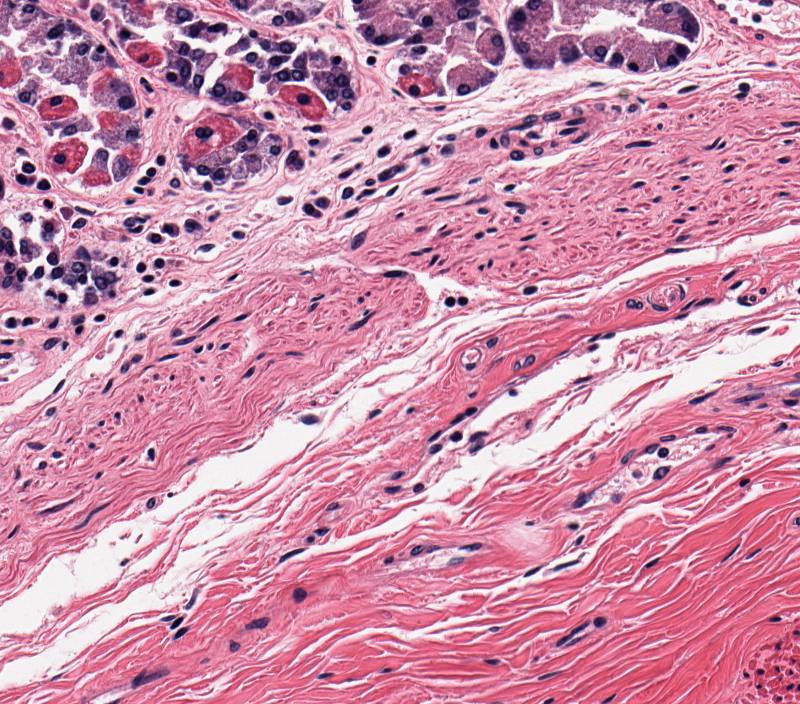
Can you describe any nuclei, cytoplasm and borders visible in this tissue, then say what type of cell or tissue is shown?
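First, the glandular units: large cells with bright red cytoplasm lie scattered among cells with purple-grey granular cytoplasm. Next, fibre bundles cross the middle and lower field diagonally, from lower left to upper right. Long white clefts run parallel to the fibres between the bundles. No fat cells are present. The tissue is stomach.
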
